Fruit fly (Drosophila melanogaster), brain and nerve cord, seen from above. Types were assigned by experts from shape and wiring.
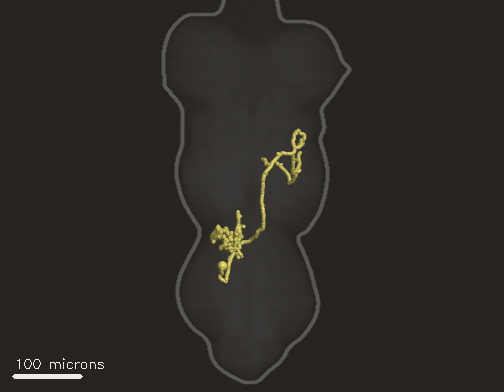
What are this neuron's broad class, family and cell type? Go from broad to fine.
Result: nerve-cord intrinsic neuron; hemilineage 18B; IN18B049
